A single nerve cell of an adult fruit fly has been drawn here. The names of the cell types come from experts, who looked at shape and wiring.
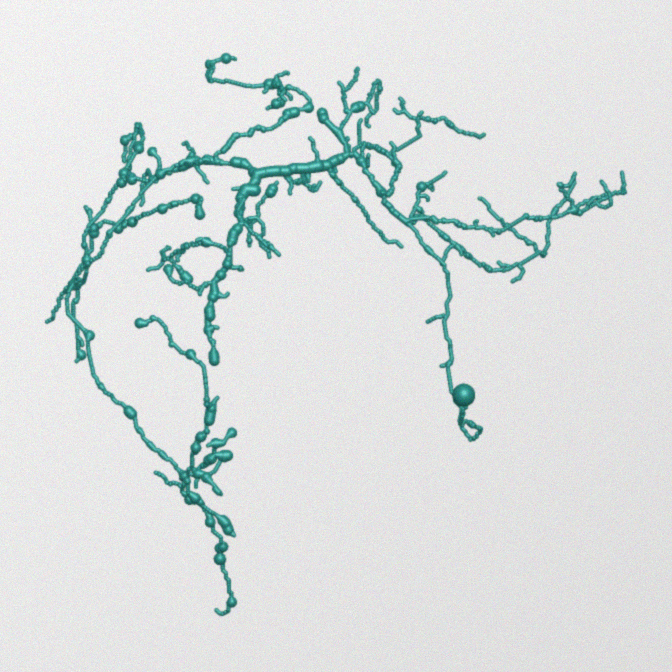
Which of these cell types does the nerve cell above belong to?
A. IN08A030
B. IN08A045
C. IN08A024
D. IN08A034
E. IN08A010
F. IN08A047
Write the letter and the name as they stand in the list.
A. IN08A030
